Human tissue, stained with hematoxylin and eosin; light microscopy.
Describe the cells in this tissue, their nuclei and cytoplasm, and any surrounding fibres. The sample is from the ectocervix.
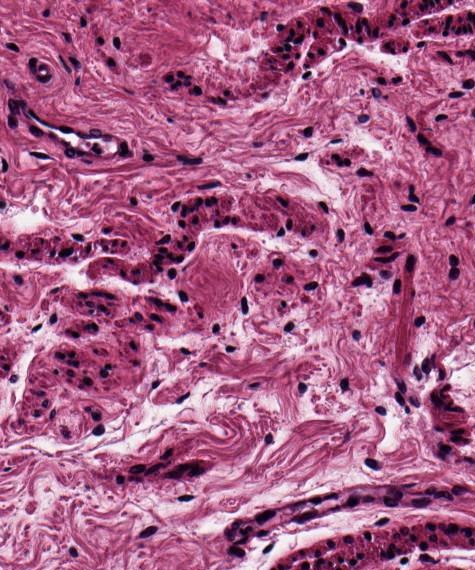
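Most of this field is filled by wavy pink collagen bundles, among which clusters of cells are scattered. Cells in these nests have a moderate amount of pink cytoplasm. Sparse spindle-shaped nuclei also lie scattered between the collagen bundles. Note that no fat cells are present in the field.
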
